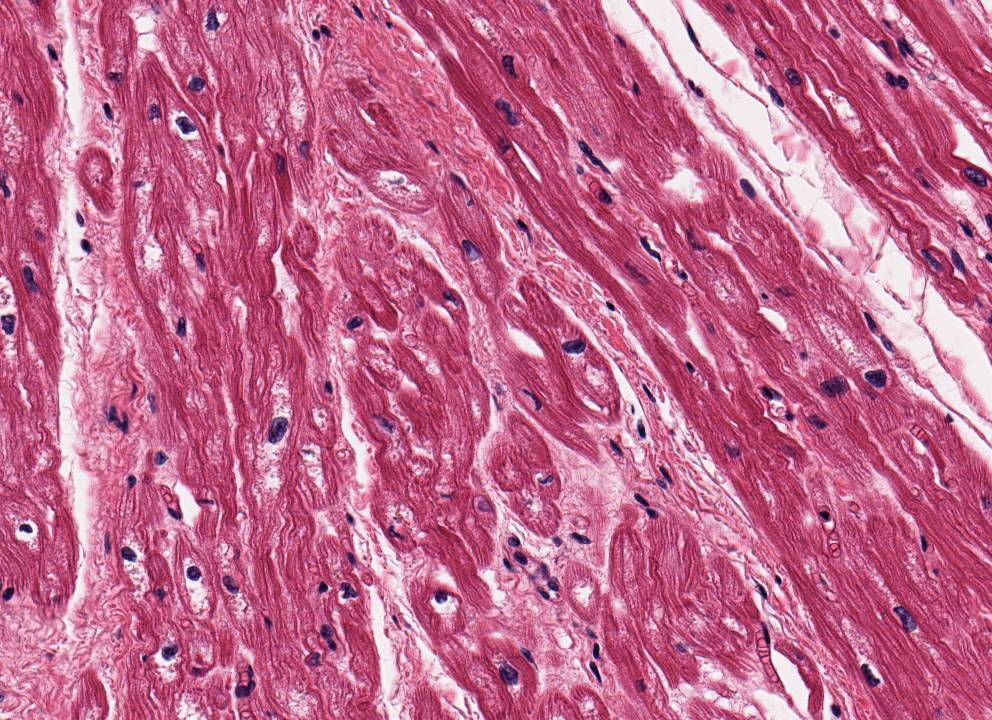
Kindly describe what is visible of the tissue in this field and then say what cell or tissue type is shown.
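The muscle fibres branch and join their neighbours. Around many muscle nuclei is a pale clear zone of cytoplasm. Empty white clefts separate fibre bundles in the upper right, and no fat cells are present. The tissue is atrial appendage of the heart.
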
